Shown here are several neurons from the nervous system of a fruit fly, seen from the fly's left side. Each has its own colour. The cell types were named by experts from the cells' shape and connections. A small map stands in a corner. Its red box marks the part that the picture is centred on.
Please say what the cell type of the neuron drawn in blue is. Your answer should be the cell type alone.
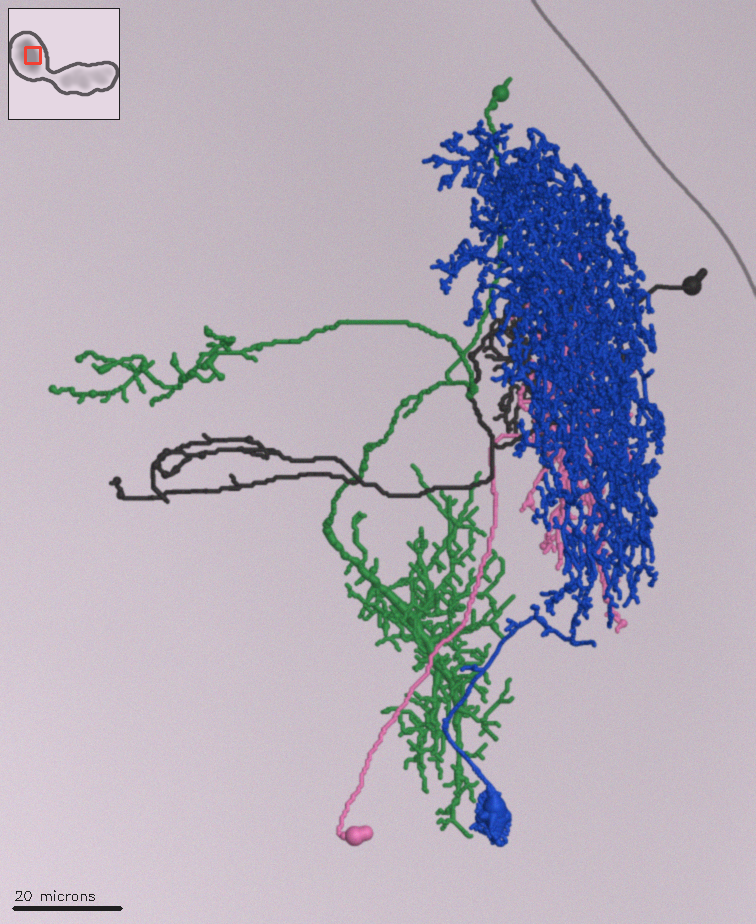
Li17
